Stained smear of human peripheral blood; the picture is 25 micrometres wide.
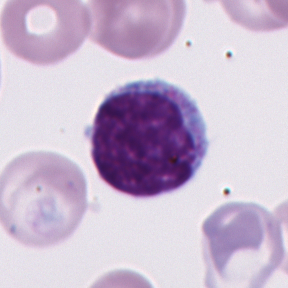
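Typical lymphocyte in the middle of a stained human peripheral blood smear. Its outline is round, and the chromatin is dark purple and coarsely clumped. No nucleoli are visible in the nucleus, and no vacuoles are seen in the cytoplasm.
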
